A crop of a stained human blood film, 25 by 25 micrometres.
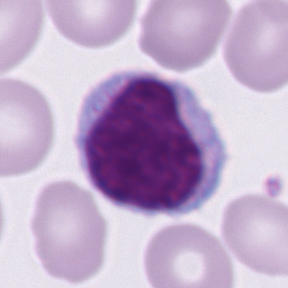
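Typical lymphocyte in a stained smear of human peripheral blood. Notice the round to oval nucleus with a shallow indentation on its upper right side, and no nucleoli showing. The cytoplasm is a pale greyish blue without distinct coarse granules.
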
